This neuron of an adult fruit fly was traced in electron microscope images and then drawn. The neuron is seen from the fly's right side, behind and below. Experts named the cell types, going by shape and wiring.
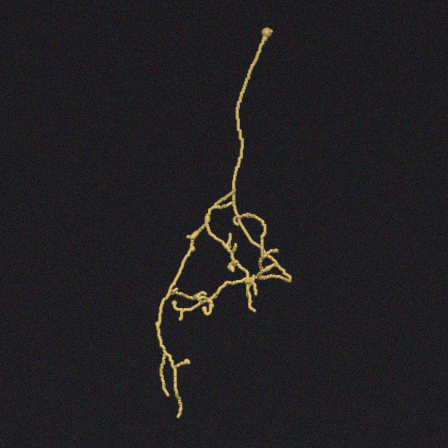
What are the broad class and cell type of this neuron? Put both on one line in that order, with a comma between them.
central-brain intrinsic neuron, PS153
